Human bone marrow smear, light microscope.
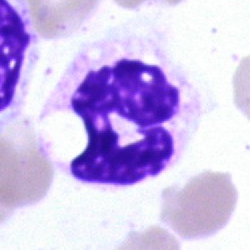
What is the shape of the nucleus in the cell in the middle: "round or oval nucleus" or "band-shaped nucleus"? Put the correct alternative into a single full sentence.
The nucleus of this cell is drawn out into a curved band without separate lobes.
